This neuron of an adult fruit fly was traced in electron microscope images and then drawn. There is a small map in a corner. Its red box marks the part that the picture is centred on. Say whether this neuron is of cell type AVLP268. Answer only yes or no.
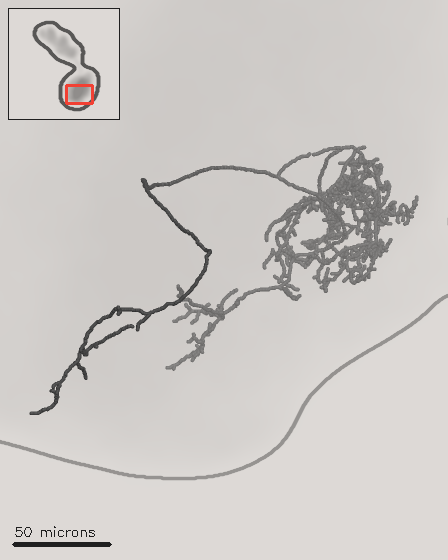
yes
